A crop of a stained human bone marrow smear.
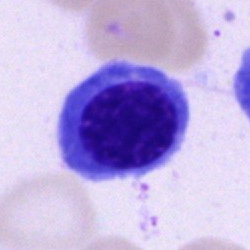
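Erythroblast, the central cell of this stained bone marrow smear. Point by point: the outline is roughly round and the edge smooth. Next, the chromatin is dark purple and coarsely clumped. Last, the cytoplasm is deep blue and forms a moderate rim around the nucleus on all sides.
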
